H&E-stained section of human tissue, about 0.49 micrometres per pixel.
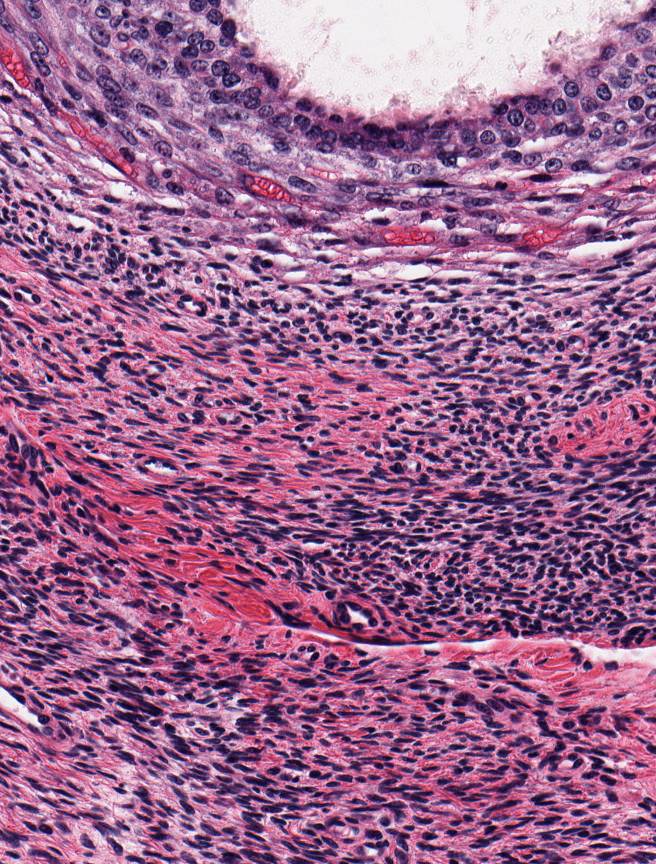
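Ovary: a space lined several cells thick by closely packed cells with round nuclei. Most of the field: densely packed spindle cells with dark oval to elongated nuclei and scant cytoplasm, in interlacing, swirling bundles. Pink collagen strands run among them, chiefly lower left and centre.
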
